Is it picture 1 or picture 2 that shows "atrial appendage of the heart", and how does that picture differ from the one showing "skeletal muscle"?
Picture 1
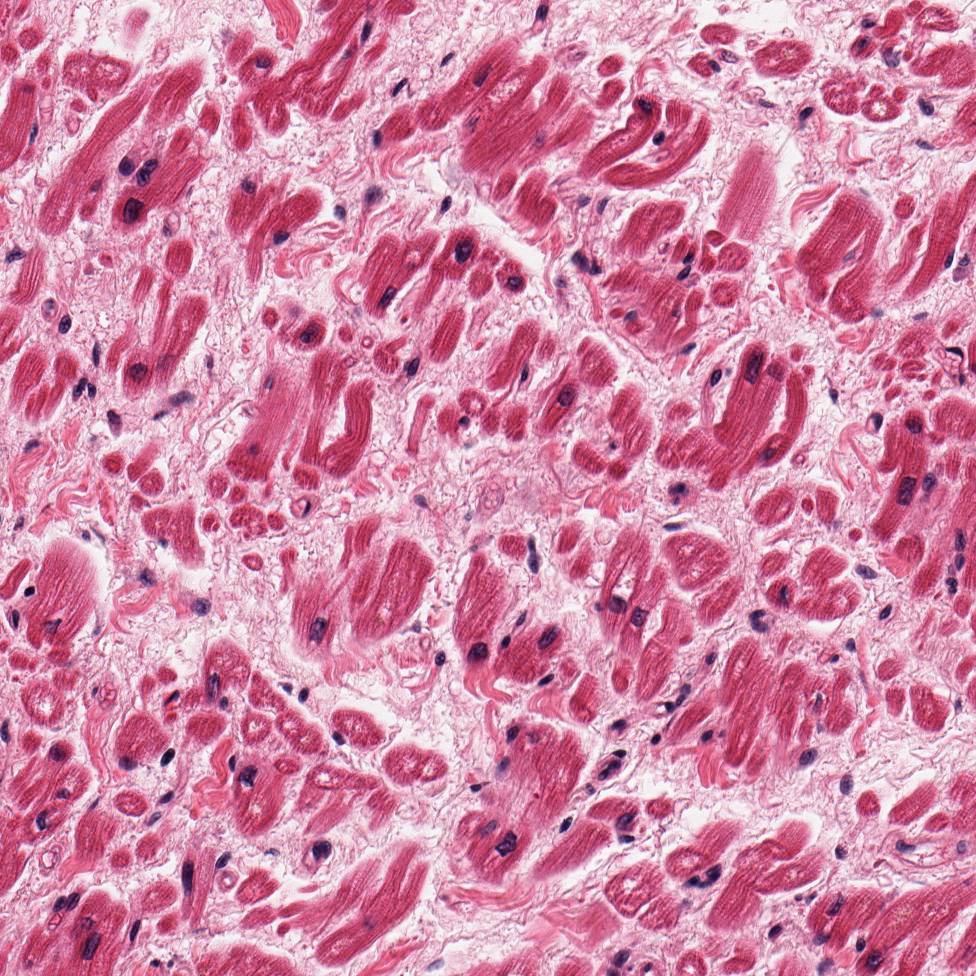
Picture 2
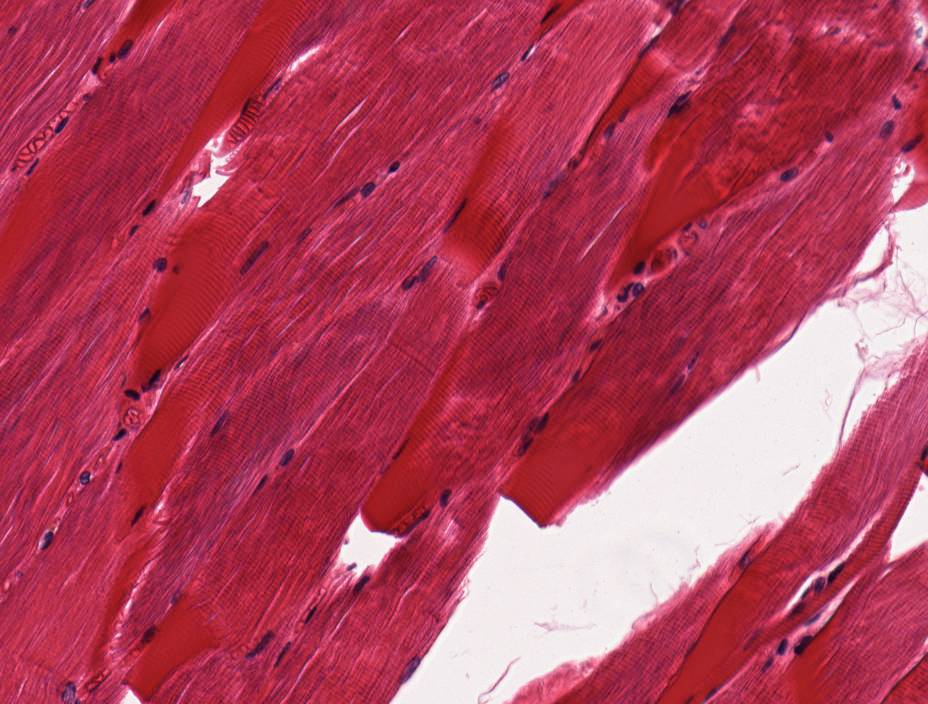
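Atrial appendage of the heart in picture 1; skeletal muscle in picture 2. Arrangement, atrial: fibres lie in small separate clusters parted by broad pale stroma rather than tightly packed. They are cut at many angles, with round cross-sections among lengthwise segments. Arrangement, skeletal: fibres are unbranched and run side by side without joining.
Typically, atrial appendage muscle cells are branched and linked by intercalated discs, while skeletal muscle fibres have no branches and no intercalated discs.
Nuclei, atrial: dark, oval, central in the fibre. Nuclei, skeletal: dark, elongated, at the fibre edges, with many spaced along a single fibre.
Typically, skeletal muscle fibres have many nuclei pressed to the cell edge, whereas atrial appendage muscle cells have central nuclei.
Skeletal fibres: fine regular cross-striations across their width. Atrial stroma: pale pink, loose, finely wispy, with scattered small dark spindle-shaped nuclei.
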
